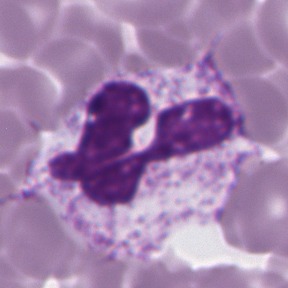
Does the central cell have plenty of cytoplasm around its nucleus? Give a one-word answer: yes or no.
Yes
